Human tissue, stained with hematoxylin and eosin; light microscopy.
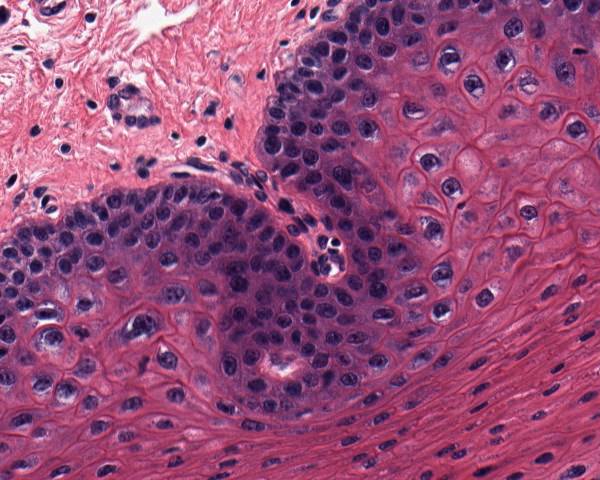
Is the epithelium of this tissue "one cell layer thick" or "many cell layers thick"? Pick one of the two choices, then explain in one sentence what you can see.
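Many cell layers thick. The epithelium is stratified squamous, made of many layers of cells.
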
